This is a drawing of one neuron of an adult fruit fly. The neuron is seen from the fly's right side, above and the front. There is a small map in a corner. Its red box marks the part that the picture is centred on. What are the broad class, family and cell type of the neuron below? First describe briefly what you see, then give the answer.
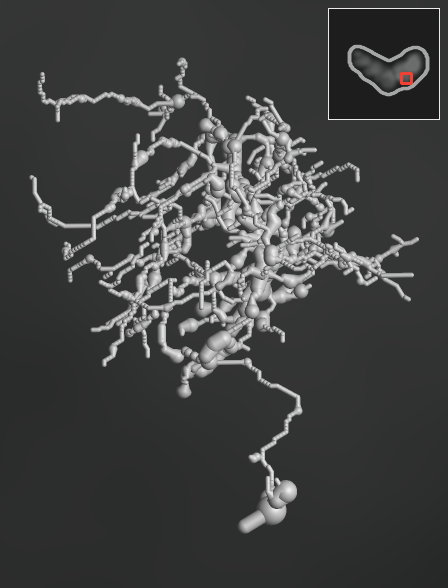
Its cell body lies at the bottom of the picture. The picture shows dozens of branch ends. This is a central-brain intrinsic neuron. The family is hemilineage TRdl_b. The cell type is GNG353.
